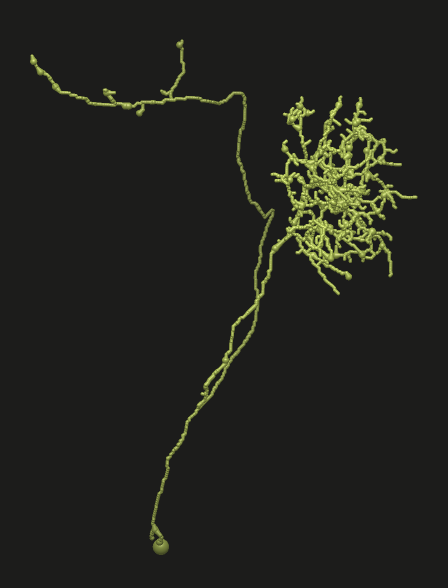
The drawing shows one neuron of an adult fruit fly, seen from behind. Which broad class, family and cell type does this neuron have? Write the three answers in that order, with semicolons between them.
visual projection neuron; LC; LC20b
